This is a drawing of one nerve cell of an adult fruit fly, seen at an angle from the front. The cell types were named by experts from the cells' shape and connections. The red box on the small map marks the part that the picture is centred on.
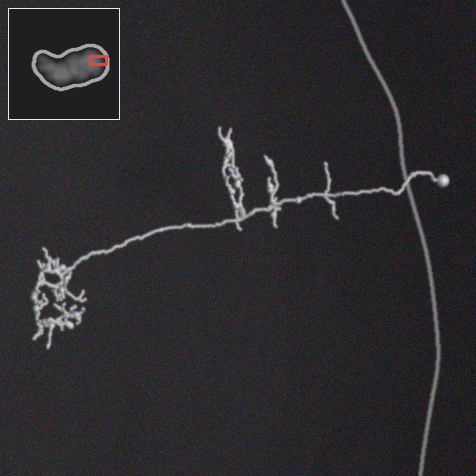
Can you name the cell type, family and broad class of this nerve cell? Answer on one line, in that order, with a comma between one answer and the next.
TmY21, TmY, optic-lobe intrinsic neuron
